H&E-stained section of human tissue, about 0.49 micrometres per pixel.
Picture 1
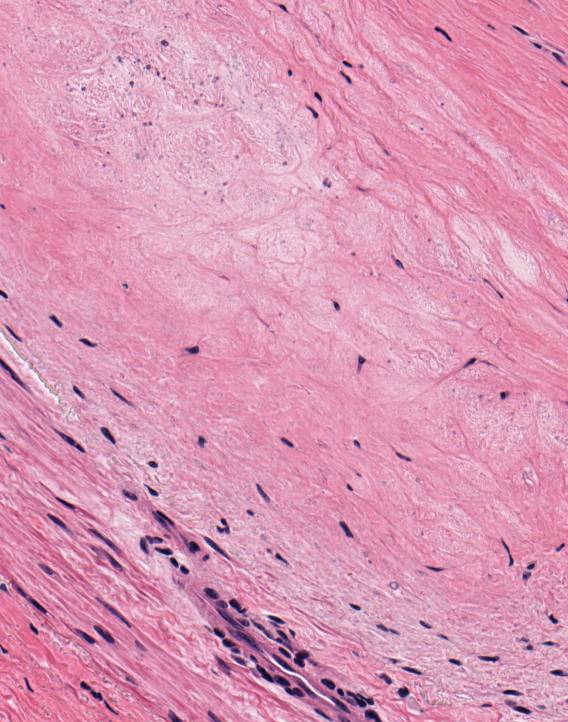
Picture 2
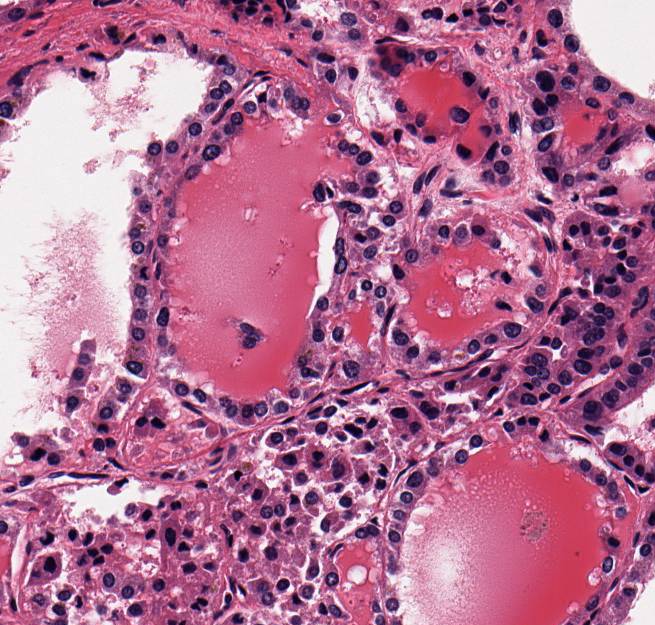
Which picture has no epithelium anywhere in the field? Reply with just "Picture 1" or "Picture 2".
Picture 1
